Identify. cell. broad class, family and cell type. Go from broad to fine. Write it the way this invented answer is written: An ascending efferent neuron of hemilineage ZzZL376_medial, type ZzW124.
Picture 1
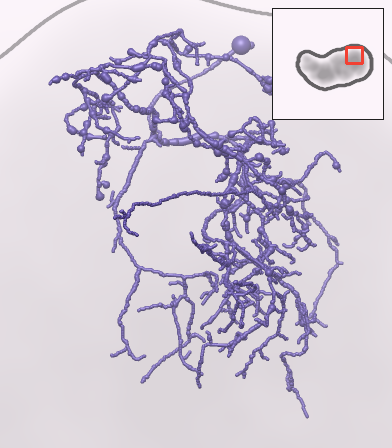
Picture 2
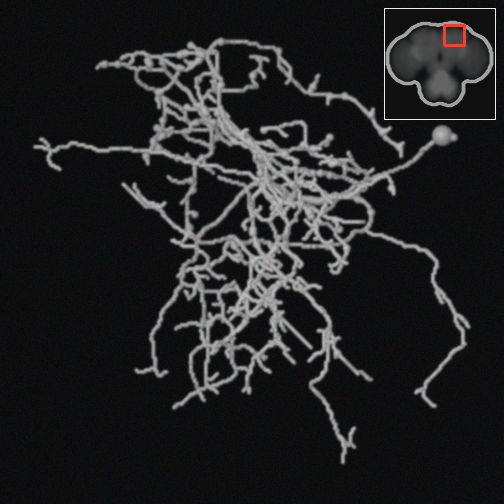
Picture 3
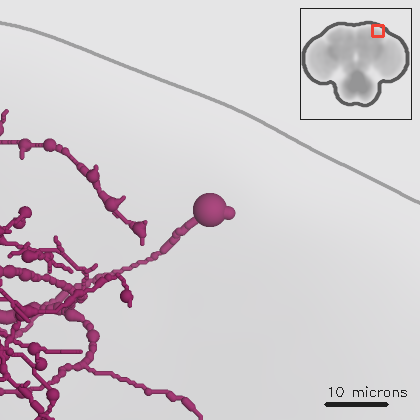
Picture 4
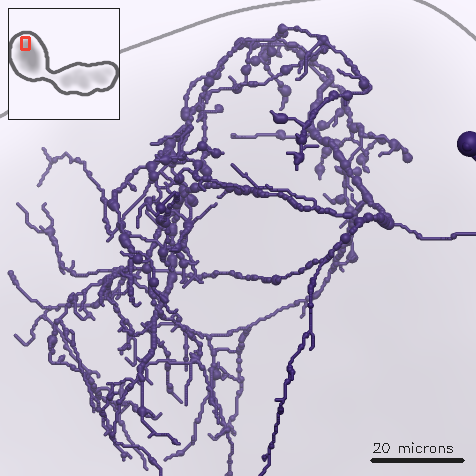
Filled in: A central-brain intrinsic neuron of hemilineage SLPpl1, type CB2196.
